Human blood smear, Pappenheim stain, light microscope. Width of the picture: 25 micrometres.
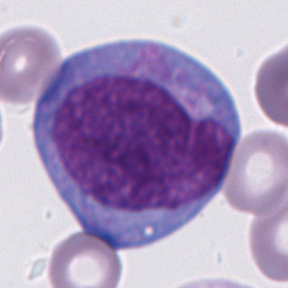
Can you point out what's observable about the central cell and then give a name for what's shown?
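Cell about 18 micrometres across. Nucleus occupies about 60% of the cell's area; chromatin finely granular and evenly spread, no coarse clumps. Cytoplasm blue, deepest at the cell edge; its band broader below the nucleus than on the left side. Faint, fine purplish granules scattered in the cytoplasm above the nucleus. Promyelocyte.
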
